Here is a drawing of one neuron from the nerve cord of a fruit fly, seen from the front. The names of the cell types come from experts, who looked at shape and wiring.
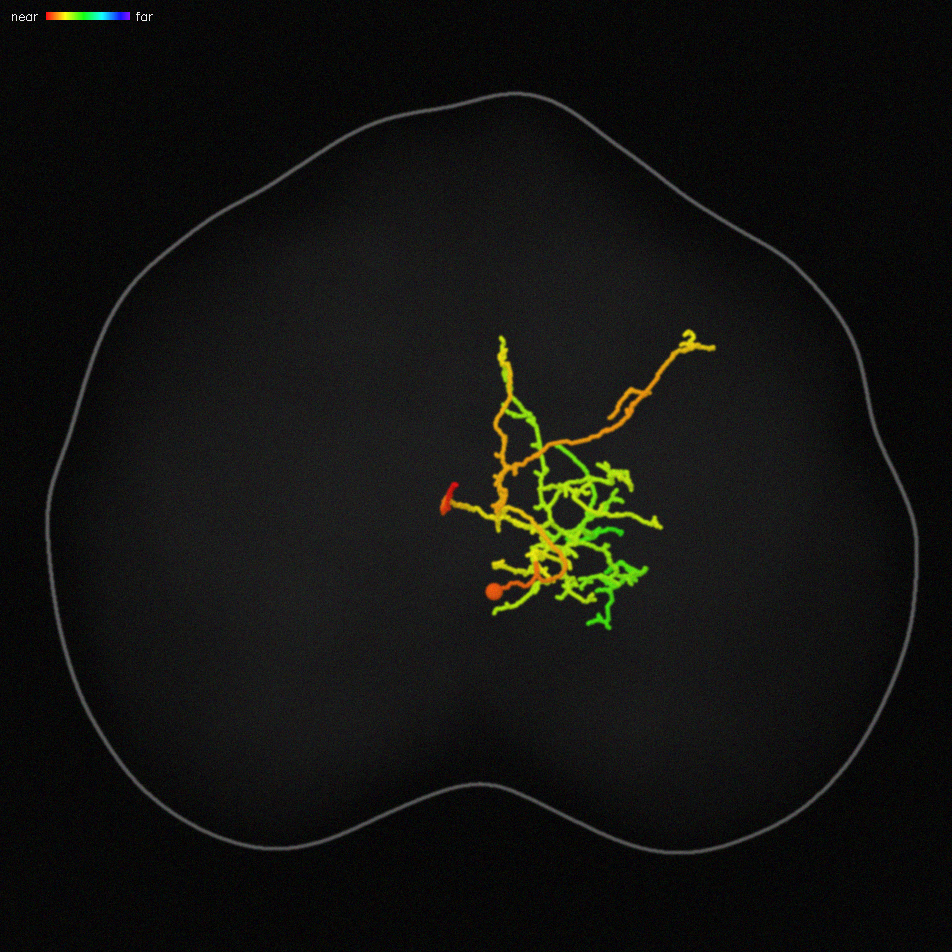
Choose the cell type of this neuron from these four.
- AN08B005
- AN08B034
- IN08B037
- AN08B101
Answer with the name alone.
AN08B101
